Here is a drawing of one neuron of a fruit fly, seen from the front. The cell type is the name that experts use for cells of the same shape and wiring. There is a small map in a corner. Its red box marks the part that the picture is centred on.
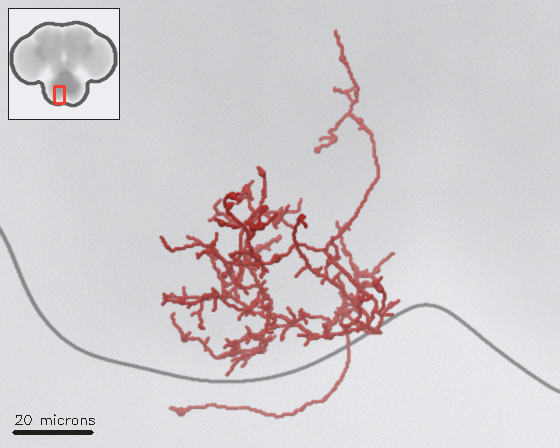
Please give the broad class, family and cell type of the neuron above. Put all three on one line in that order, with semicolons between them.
nerve-cord intrinsic neuron; hemilineage 01B; IN01B040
